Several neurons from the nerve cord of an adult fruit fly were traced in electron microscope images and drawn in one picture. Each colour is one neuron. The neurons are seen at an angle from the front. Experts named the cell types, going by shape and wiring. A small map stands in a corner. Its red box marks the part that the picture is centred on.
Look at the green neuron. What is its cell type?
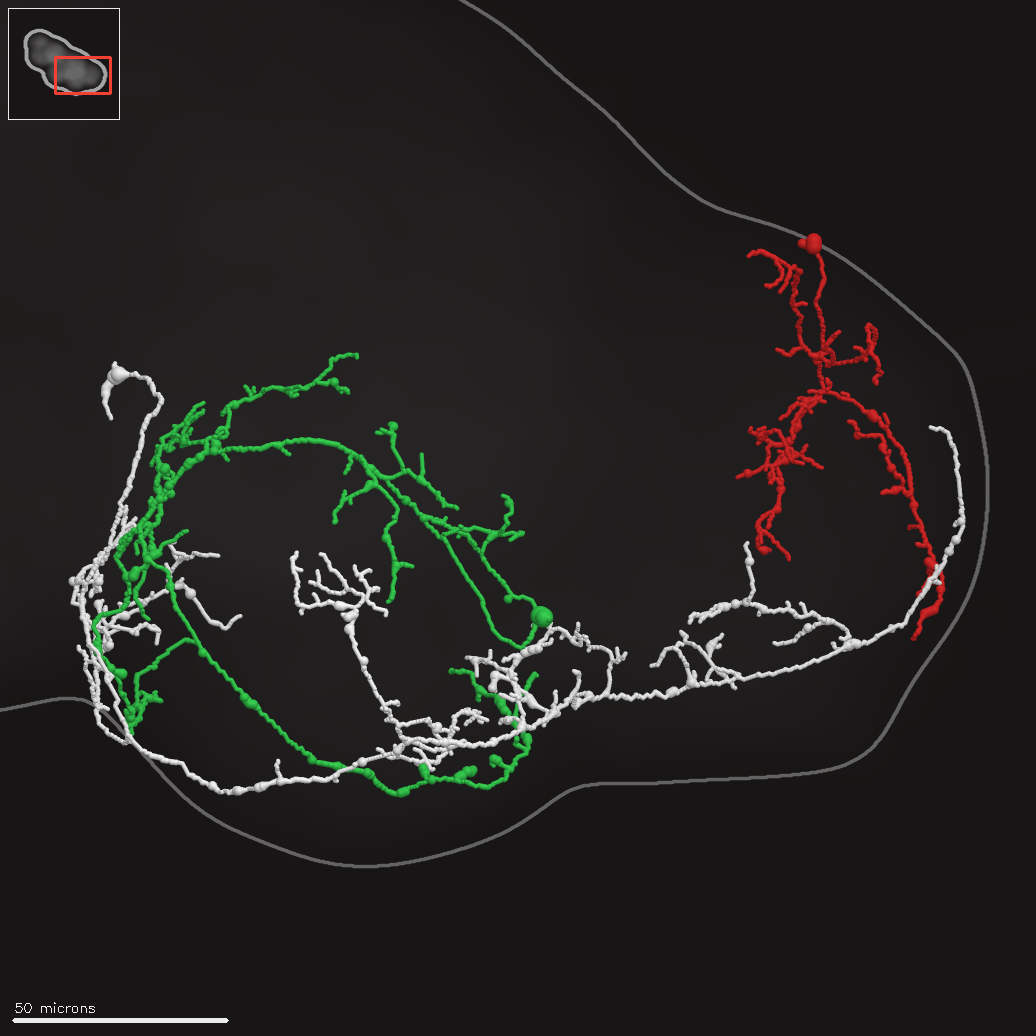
IN19A123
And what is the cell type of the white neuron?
IN19A103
